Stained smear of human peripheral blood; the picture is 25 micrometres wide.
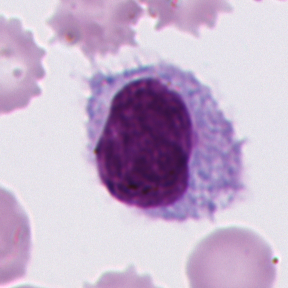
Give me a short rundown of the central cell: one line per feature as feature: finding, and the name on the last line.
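Border: ragged, with many fine hair-like projections
Nucleus position: off-centre, toward the left side of the cell
Nuclear size: about 11 by 9 micrometres
Nuclear shape: oval in outline
Nuclear share of cell area: about 50%
Cytoplasm colour: pale greyish-blue
Cytoplasm texture: finely mottled, without distinct coarse granules
Cell: hairy cell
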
